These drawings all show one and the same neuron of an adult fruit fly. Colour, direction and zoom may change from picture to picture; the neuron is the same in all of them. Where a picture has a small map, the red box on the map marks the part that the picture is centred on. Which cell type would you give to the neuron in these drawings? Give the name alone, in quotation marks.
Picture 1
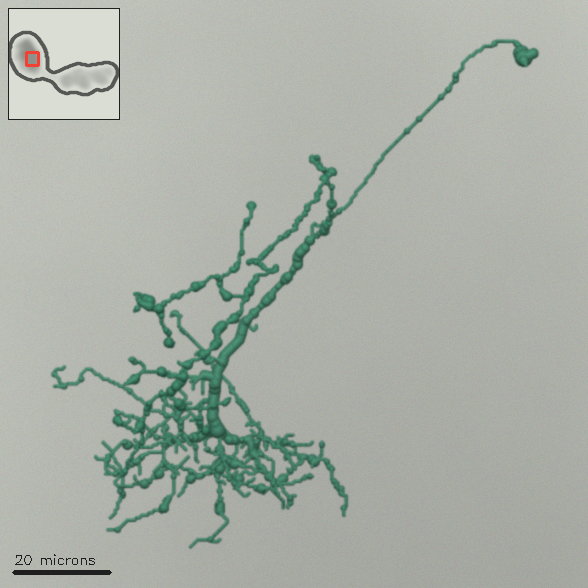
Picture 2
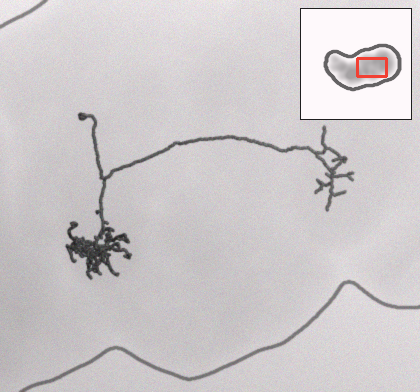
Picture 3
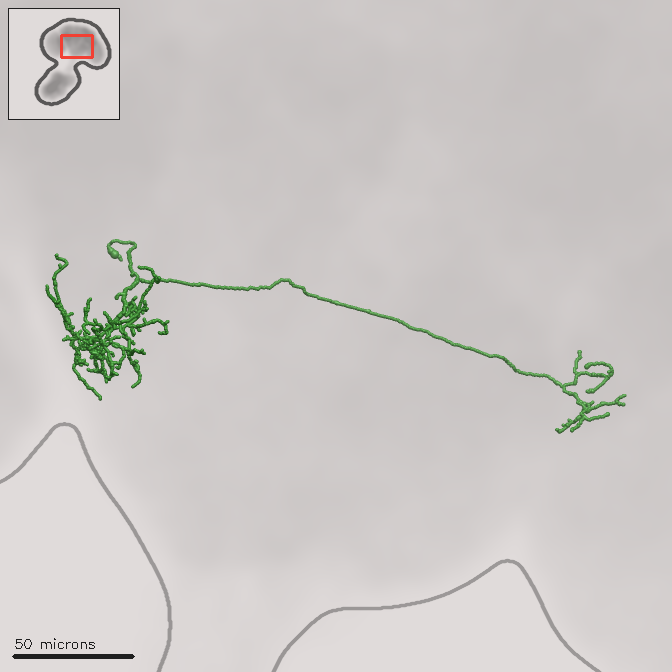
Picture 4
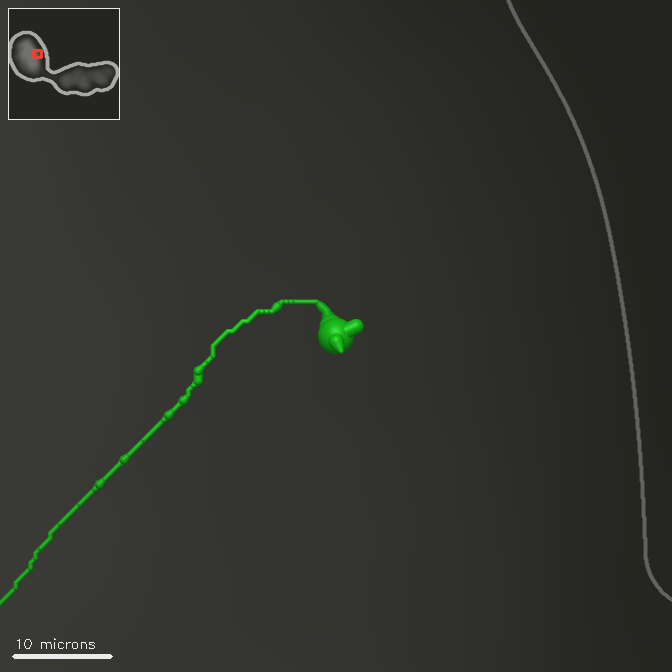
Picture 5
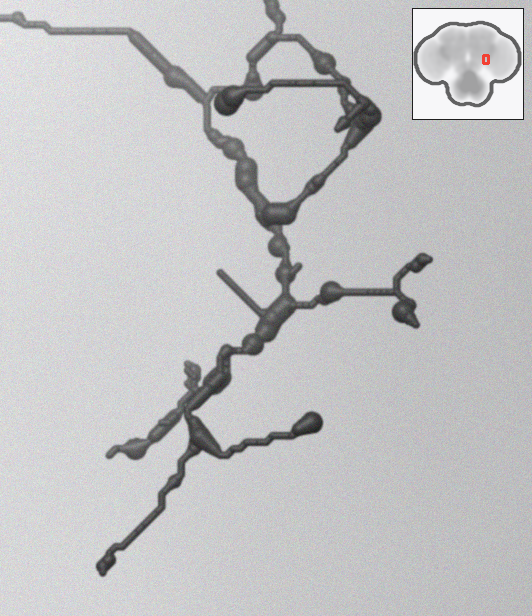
"CB2501"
